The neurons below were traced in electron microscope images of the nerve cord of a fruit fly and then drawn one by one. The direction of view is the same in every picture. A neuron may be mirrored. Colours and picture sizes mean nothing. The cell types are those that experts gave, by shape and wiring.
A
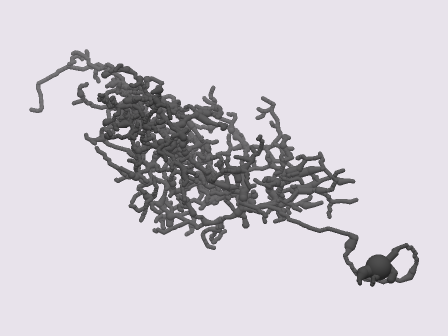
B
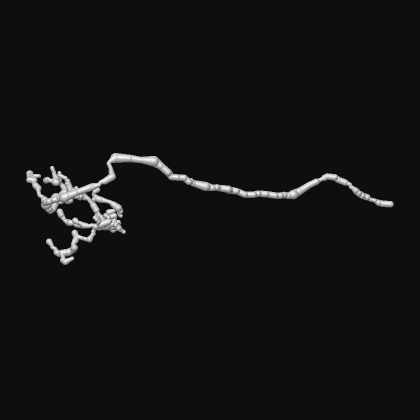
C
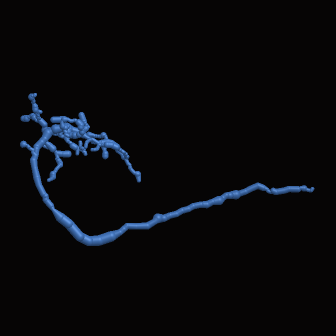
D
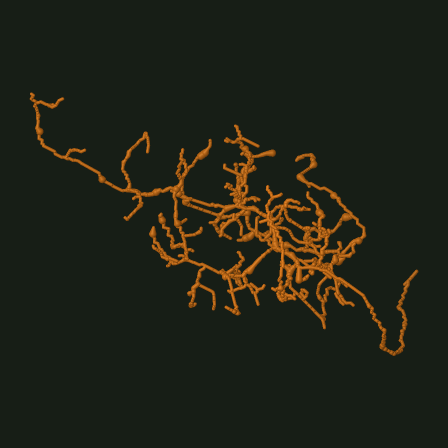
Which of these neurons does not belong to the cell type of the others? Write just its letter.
A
